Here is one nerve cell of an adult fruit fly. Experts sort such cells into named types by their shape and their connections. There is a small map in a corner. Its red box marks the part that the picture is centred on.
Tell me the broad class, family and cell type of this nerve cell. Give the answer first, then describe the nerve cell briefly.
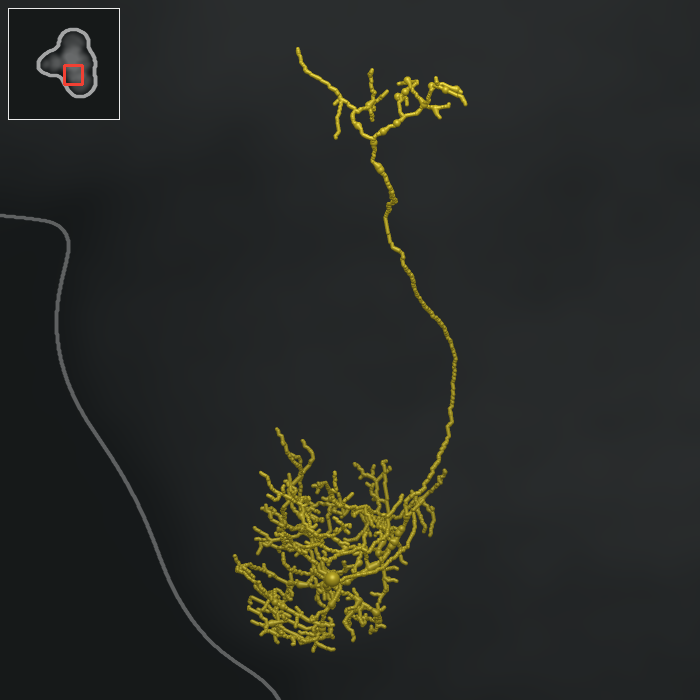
It is a central-brain intrinsic neuron. Its family is hemilineage LHl2_dorsal. Its cell type is LHAD1b2. Its cell body lies at the bottom of the picture. As drawn here it is more than twice as tall as it is wide.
